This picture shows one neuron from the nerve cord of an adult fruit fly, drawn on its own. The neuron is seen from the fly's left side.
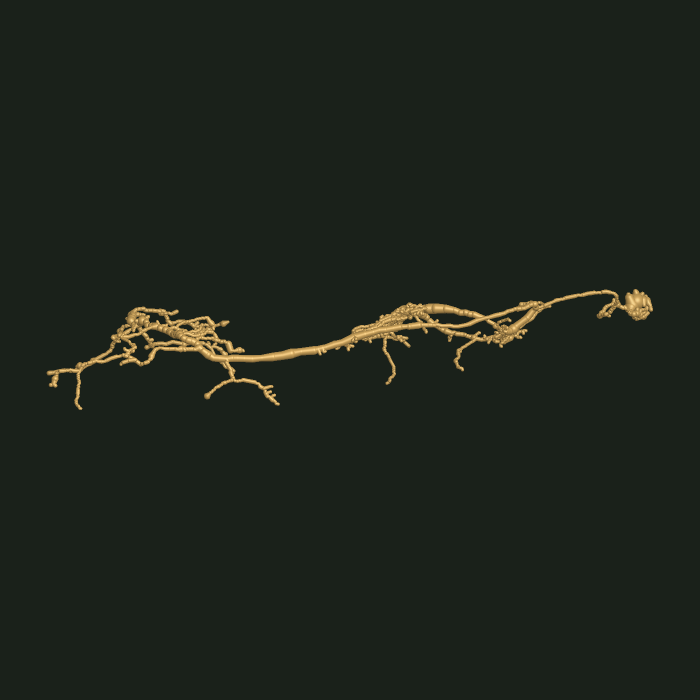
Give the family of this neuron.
hemilineage 19B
